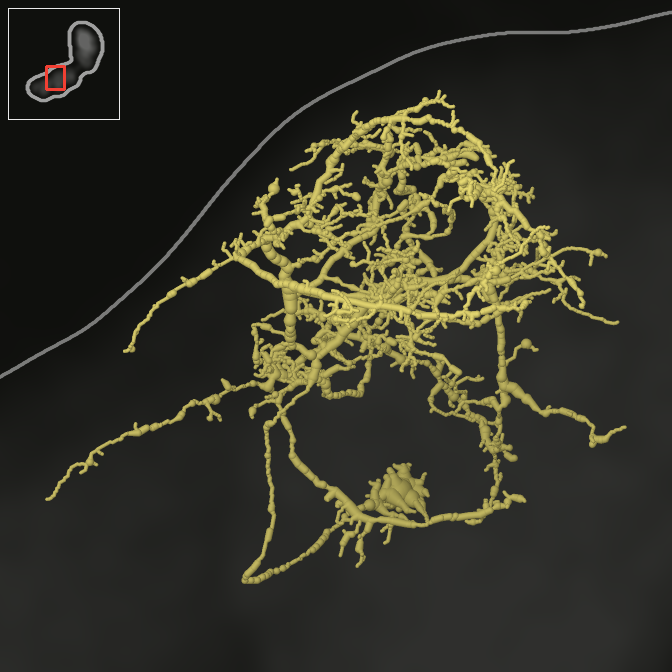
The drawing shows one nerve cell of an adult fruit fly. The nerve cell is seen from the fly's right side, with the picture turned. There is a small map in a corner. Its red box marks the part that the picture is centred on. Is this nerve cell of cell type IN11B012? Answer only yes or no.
no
